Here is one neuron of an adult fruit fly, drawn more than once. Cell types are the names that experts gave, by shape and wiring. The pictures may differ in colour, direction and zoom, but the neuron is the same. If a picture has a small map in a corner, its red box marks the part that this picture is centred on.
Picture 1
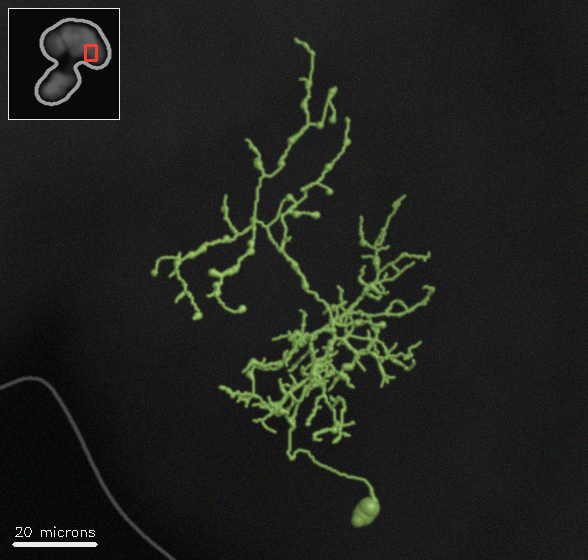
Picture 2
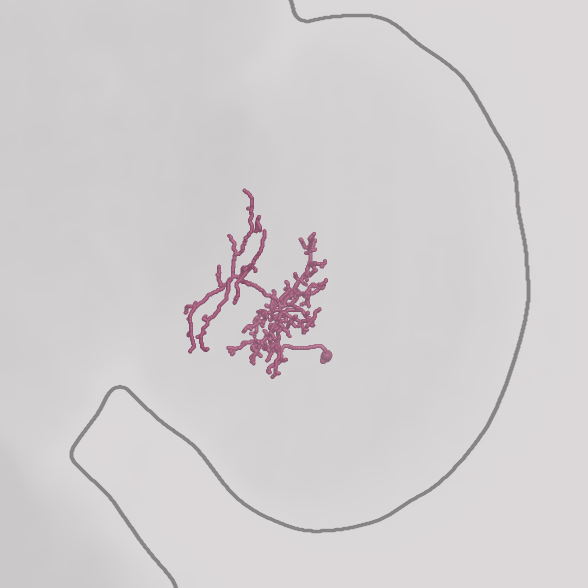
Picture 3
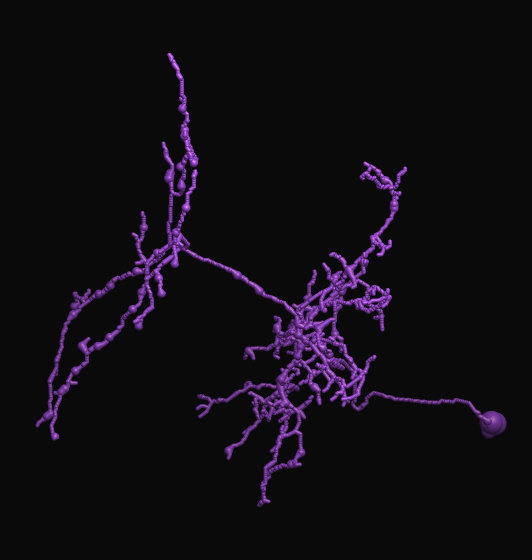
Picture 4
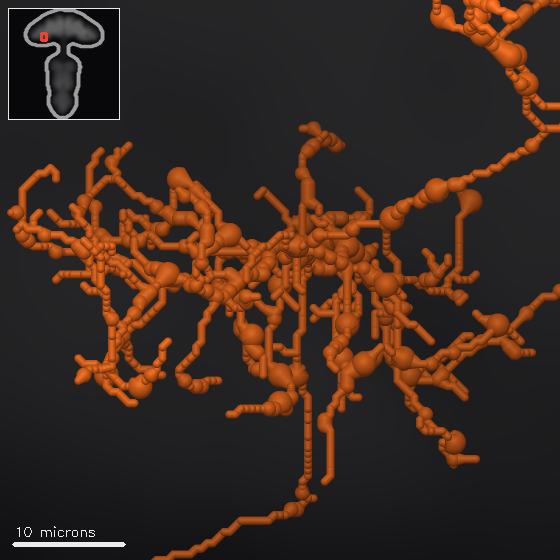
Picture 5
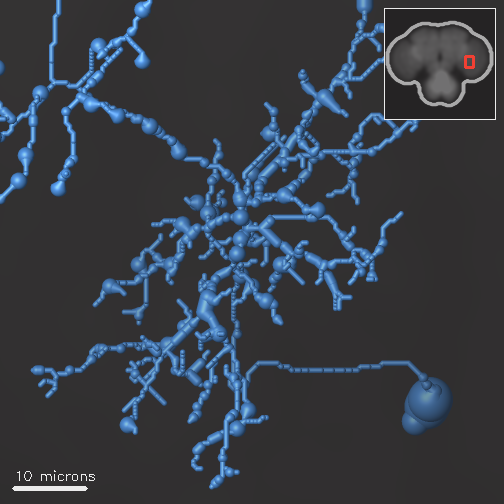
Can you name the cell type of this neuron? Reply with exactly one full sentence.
The neuron has Tlp11 as its cell type.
